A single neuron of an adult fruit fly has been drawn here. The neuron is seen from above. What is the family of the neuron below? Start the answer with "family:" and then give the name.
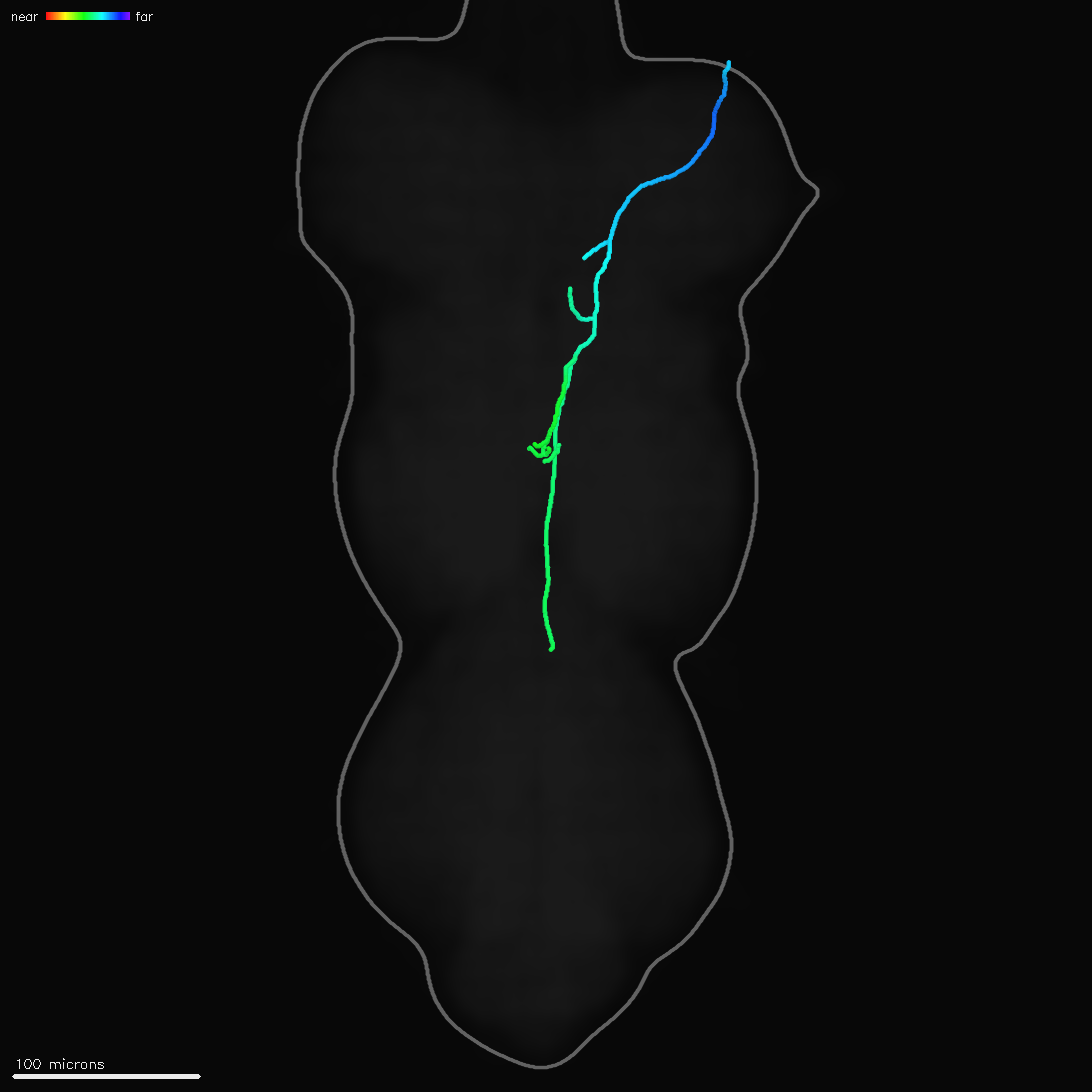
family: class mechanosensory proprioceptive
